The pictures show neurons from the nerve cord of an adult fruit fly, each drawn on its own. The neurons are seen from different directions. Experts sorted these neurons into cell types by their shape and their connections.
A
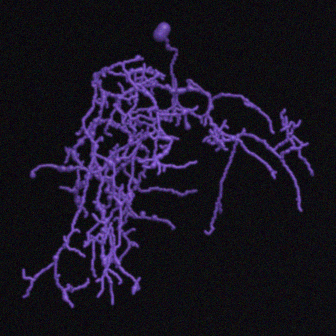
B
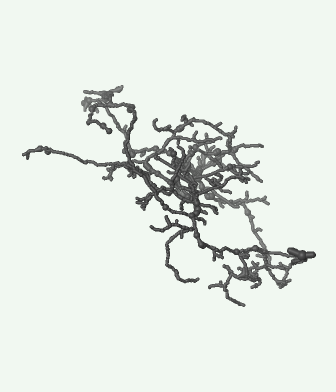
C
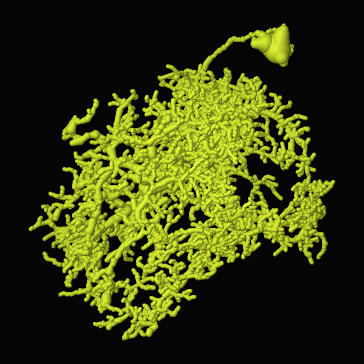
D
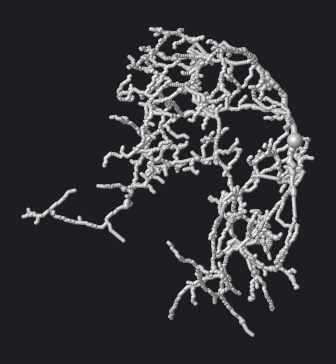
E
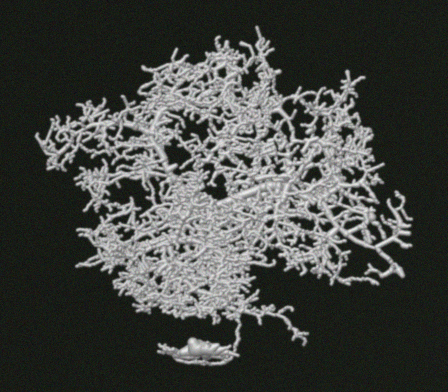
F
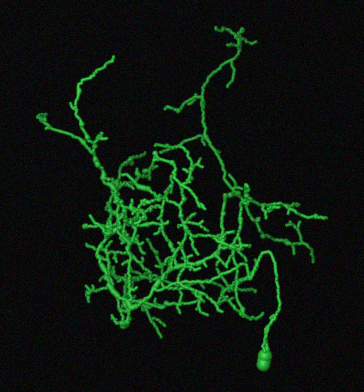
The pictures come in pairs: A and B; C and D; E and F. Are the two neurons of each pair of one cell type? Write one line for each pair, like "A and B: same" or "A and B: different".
A and B: same
C and D: different
E and F: different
